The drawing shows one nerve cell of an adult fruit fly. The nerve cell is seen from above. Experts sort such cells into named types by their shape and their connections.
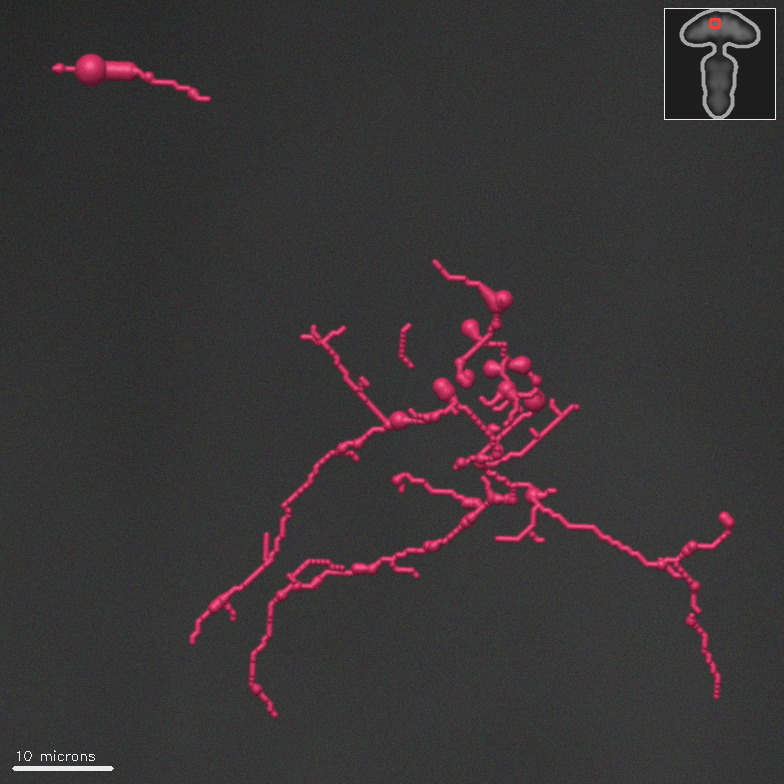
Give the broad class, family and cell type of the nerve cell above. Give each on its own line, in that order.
central-brain intrinsic neuron
hemilineage TRdl_b
GNG445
